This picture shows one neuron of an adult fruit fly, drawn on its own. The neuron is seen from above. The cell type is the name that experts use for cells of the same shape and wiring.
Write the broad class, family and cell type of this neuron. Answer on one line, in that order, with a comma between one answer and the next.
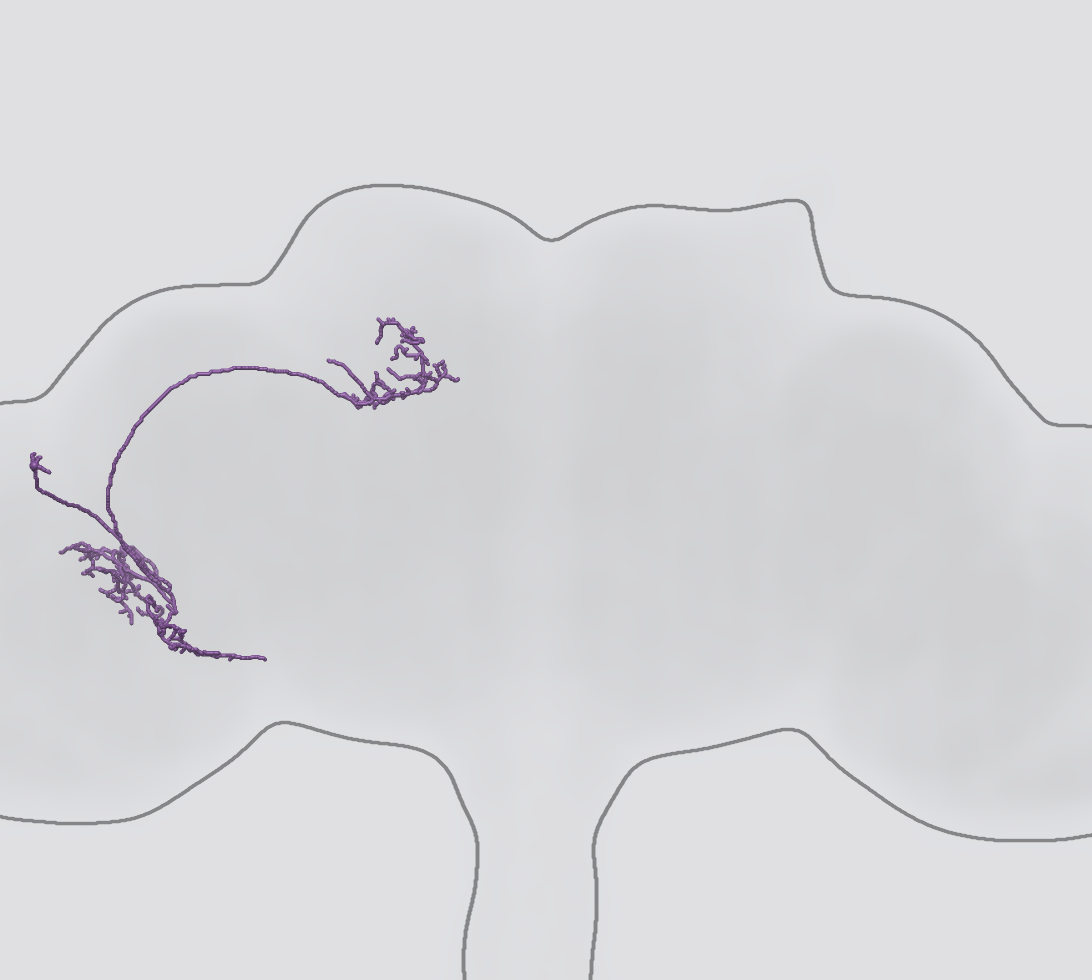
visual projection neuron, hemilineage SLPa&l1_lateral, LC33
